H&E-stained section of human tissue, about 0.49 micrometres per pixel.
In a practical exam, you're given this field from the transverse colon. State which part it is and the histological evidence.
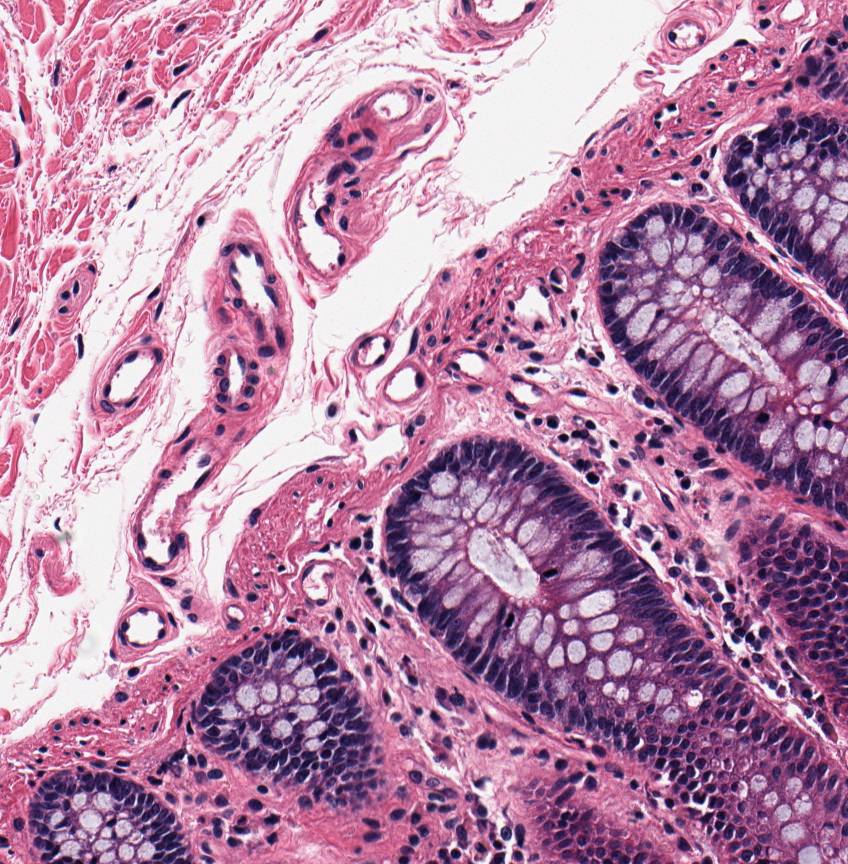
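Colonic mucosa takes the lower right half, and toward the upper left lies loose connective tissue with vessels. I see its crypts lined by numerous goblet cells with pale, rounded mucin vacuoles, and the dark, elongated epithelial nuclei sit at the outer, basal edge of each crypt.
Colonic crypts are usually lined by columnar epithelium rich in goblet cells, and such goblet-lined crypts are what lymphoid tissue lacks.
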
